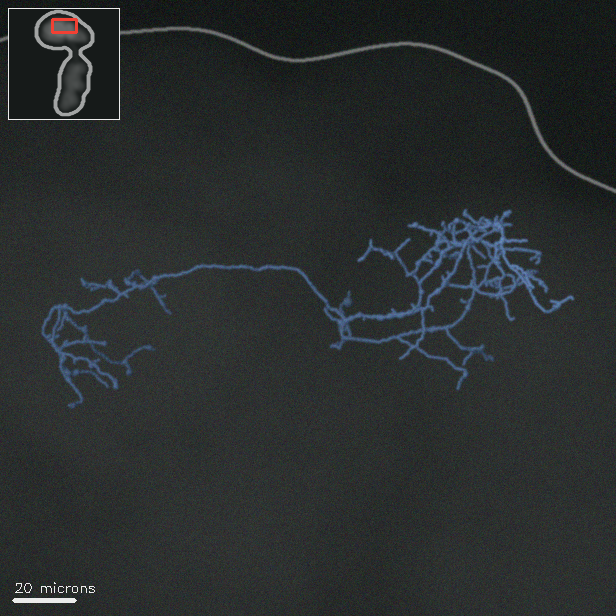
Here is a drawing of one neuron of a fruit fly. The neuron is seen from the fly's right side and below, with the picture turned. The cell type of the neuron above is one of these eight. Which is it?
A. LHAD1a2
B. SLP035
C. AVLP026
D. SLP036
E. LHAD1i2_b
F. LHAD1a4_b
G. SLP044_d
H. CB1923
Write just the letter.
C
